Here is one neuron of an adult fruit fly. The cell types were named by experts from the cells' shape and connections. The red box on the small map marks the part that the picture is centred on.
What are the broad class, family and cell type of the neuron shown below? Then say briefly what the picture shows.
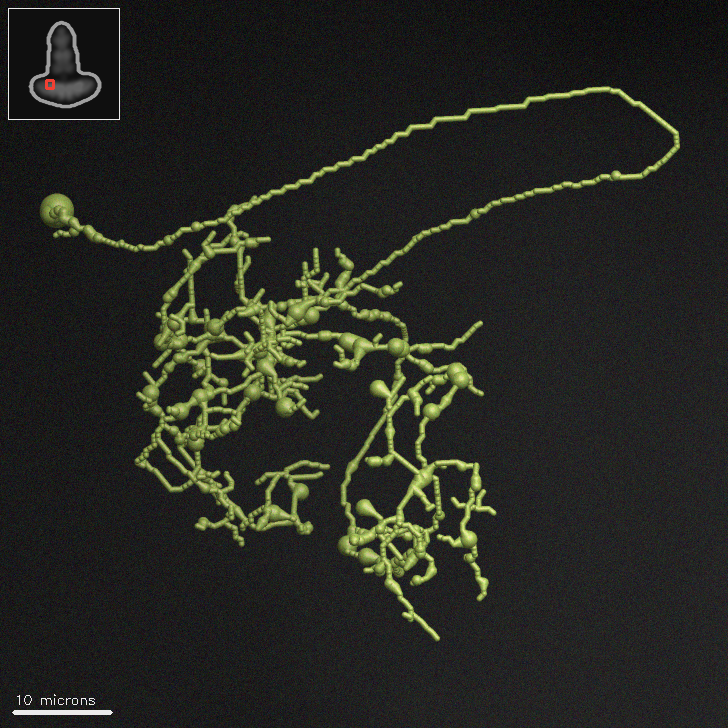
Its broad class is central-brain intrinsic neuron. The family is hemilineage LHp1. Its cell type is CB4114. By the scale bar it is about 65 microns wide in this view. The picture shows dozens of branch ends.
